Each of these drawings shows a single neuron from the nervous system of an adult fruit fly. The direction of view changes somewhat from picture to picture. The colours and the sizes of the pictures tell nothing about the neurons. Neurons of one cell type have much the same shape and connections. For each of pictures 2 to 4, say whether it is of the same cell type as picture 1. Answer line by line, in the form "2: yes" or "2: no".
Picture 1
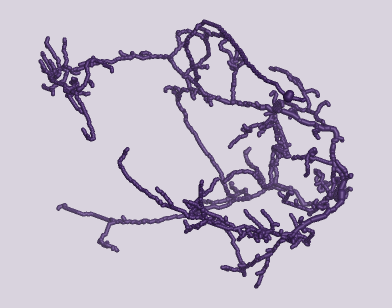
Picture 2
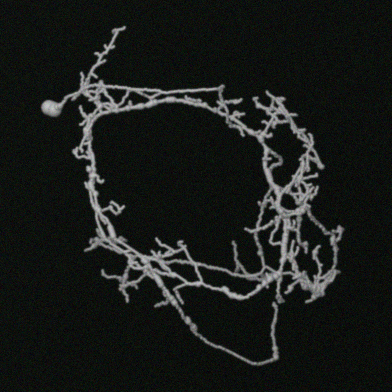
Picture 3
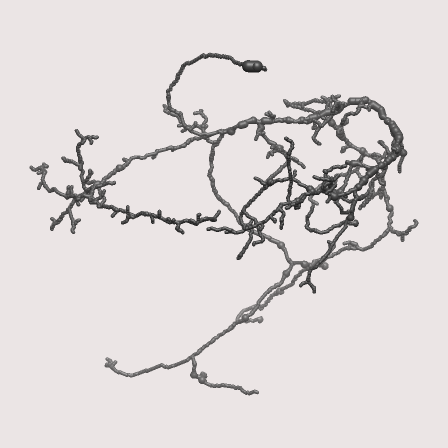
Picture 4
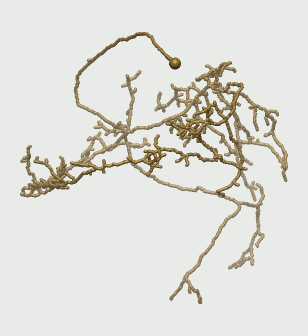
2: no
3: yes
4: yes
